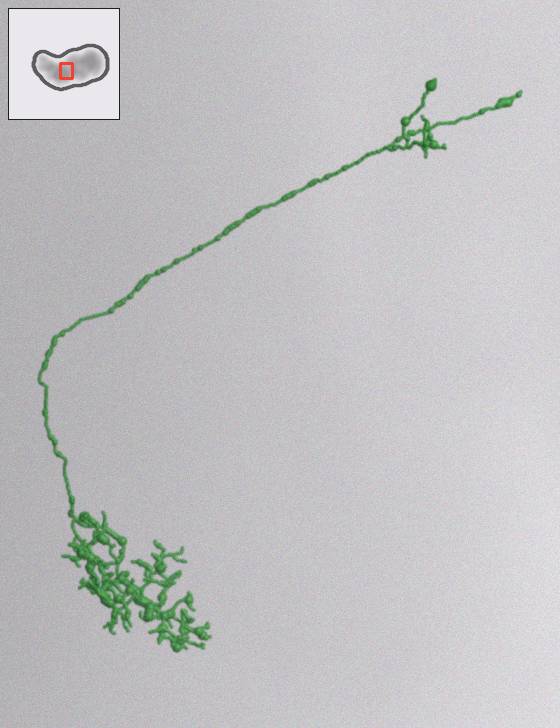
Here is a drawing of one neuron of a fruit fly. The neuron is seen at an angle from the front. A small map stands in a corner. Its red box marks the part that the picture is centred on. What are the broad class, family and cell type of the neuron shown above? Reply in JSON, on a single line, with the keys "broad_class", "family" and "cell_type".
{"broad_class": "visual projection neuron", "family": "LPC", "cell_type": "LPC2"}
